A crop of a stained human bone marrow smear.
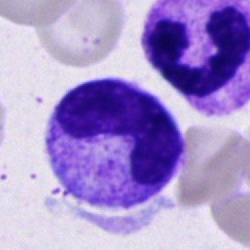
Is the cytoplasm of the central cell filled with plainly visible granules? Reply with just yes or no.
Yes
